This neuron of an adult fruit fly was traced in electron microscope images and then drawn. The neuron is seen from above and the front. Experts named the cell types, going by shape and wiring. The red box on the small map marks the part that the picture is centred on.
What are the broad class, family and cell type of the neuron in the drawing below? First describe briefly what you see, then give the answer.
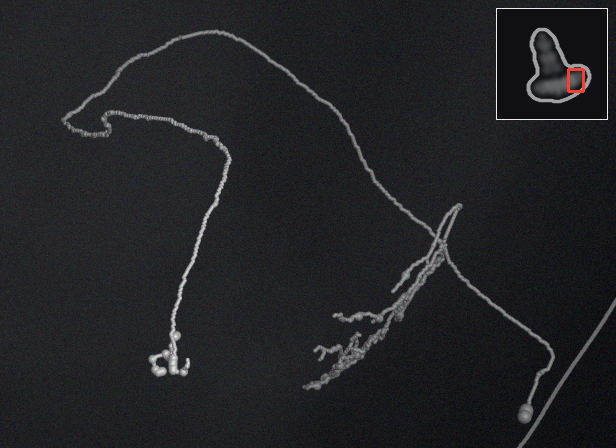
Its cell body lies at the lower right of the picture. As drawn here it is wider than it is tall. This is a visual projection neuron. Its family is MeTu. Its cell type is MeTu4d.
